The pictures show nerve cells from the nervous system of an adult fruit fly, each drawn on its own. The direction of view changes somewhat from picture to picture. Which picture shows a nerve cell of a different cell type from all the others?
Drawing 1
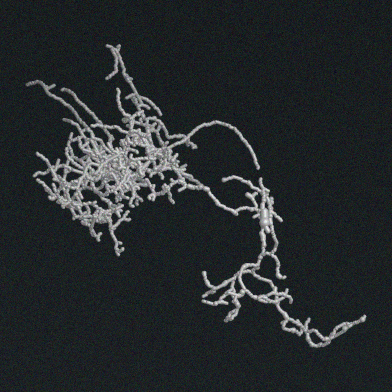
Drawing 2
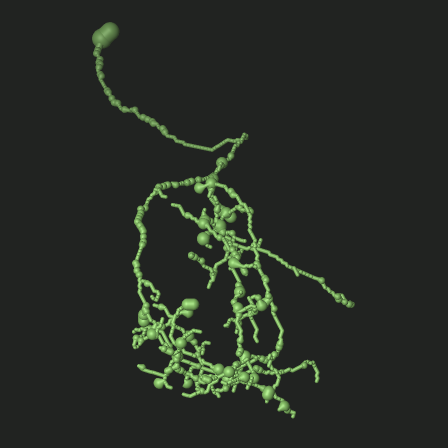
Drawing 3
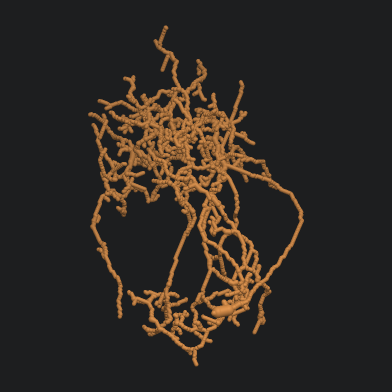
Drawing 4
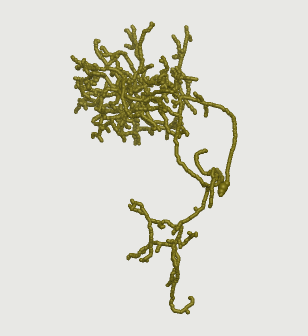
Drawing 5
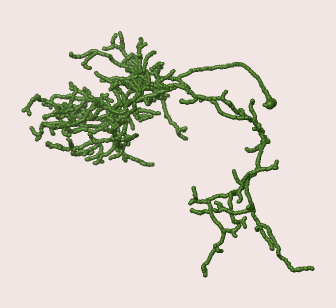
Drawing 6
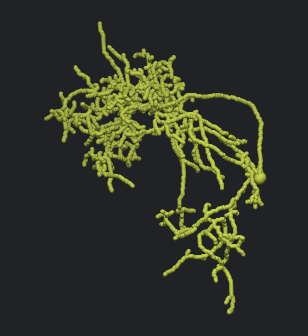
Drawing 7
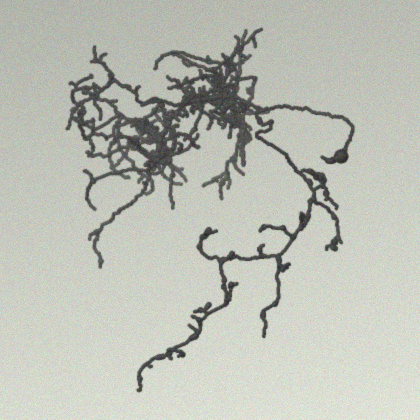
2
